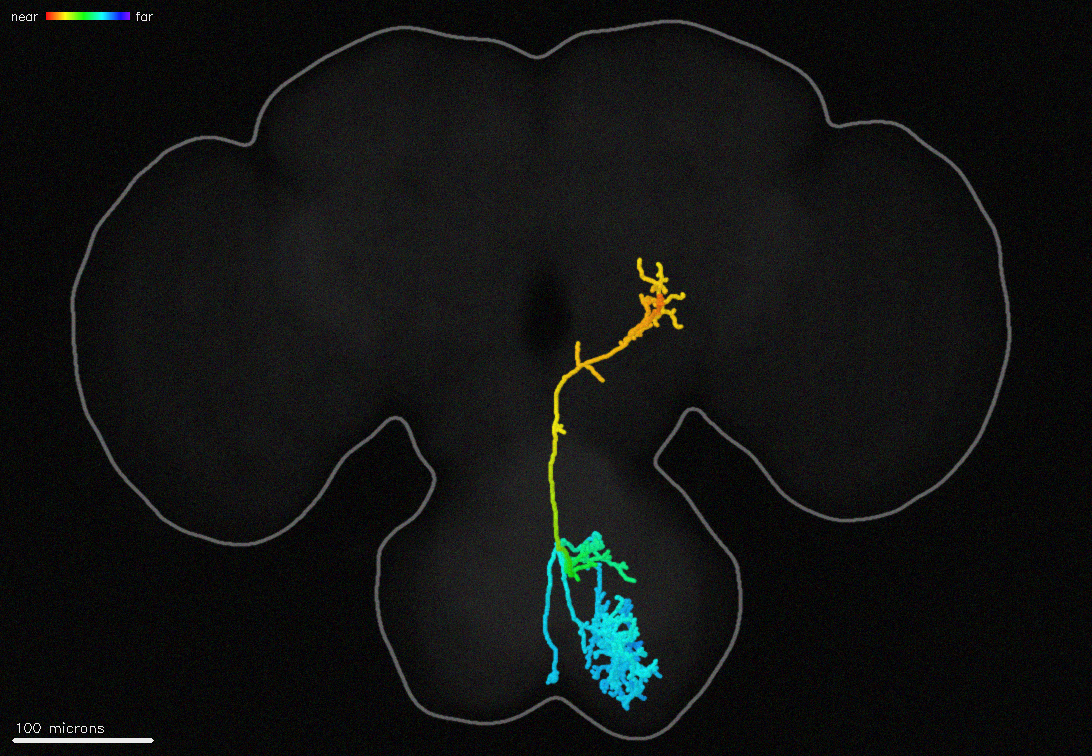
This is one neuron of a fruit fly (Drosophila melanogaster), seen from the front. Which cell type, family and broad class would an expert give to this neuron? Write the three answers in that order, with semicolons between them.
AN06B039; hemilineage 06B; ascending neuron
